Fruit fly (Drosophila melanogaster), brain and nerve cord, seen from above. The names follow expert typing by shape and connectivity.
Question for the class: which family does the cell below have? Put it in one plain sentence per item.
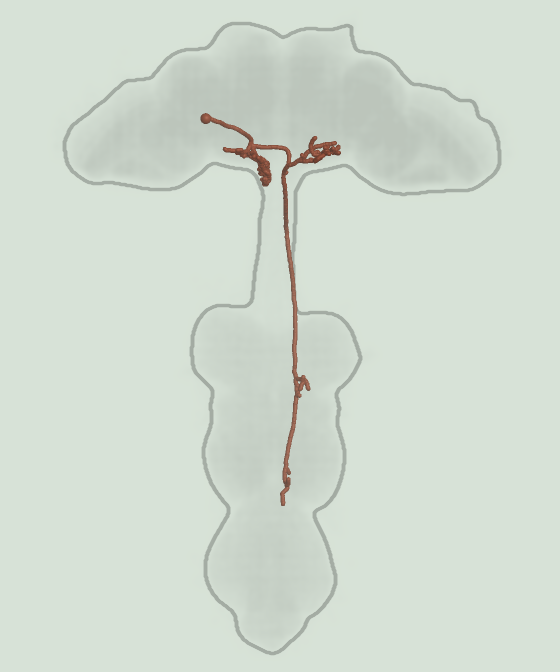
The family is hemilineage LB7.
